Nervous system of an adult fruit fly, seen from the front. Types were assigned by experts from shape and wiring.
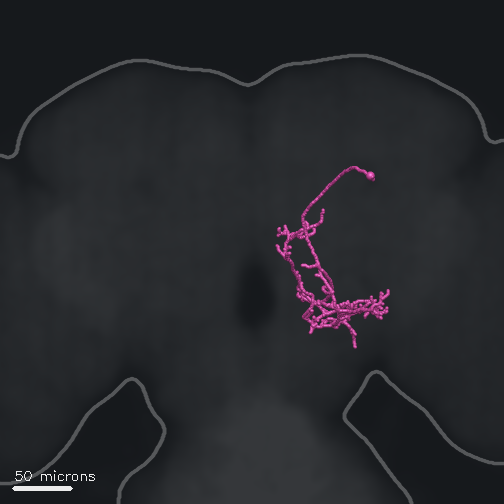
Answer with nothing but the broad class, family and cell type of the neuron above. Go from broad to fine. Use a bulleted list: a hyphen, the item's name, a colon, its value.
- broad class: central-brain intrinsic neuron
- family: hemilineage WEDd1
- cell type: SAD009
